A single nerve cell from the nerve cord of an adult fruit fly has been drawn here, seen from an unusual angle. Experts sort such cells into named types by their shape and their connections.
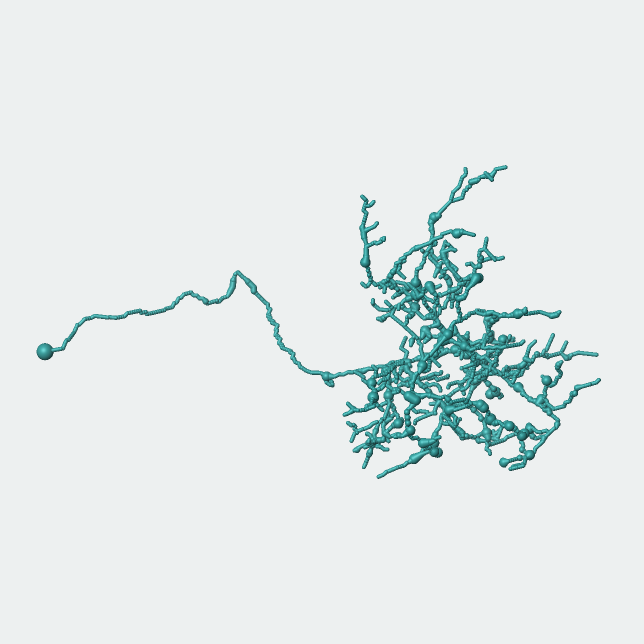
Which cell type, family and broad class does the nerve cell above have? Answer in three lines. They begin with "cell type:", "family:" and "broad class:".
cell type: IN14A086
family: hemilineage 14A
broad class: nerve-cord intrinsic neuron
